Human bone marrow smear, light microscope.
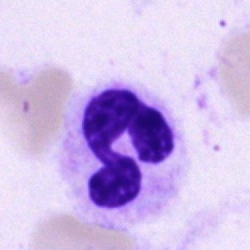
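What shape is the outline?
Roughly round, it seems.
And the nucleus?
Dense, dark purple chromatin, with no nucleoli that I can see.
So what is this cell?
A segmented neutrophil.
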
